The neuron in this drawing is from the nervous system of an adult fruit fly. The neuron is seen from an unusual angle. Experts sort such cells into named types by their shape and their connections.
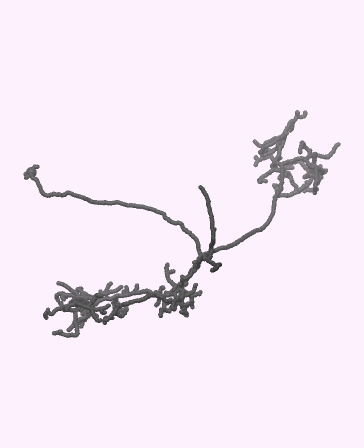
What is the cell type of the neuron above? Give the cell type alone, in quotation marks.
"LAL179"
